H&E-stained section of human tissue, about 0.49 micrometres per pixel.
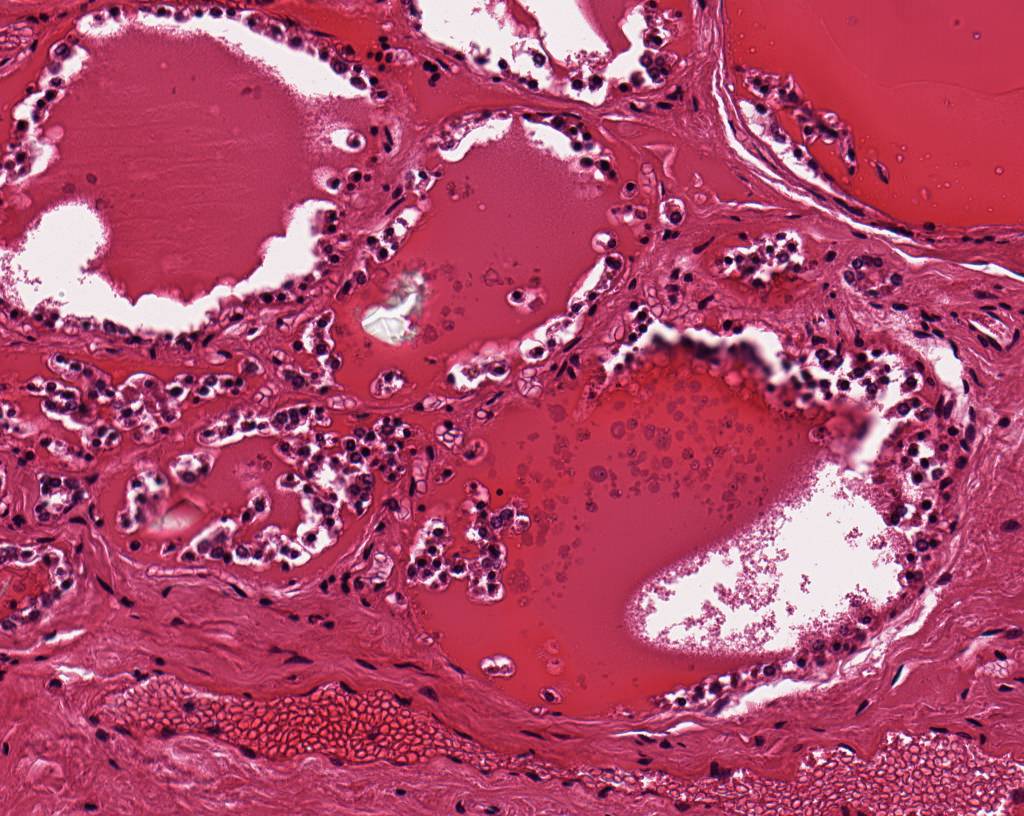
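Thyroid, H&E section. Large dilated spaces filled with homogeneous deep pink secretion occupy most of the field. Secretion retracted from the lining in places leaves white crescent gaps, largest upper left and lower right. Pink fibrous stroma with spindle-shaped nuclei separates the spaces, widest along the bottom. Vessels packed with red blood cells run horizontally along the bottom edge.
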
